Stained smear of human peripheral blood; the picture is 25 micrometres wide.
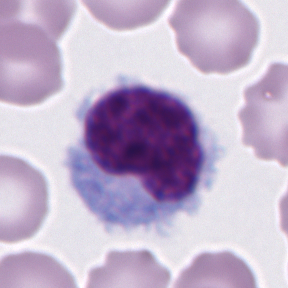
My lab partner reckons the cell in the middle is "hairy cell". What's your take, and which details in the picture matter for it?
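Hairy cell is the right name for this cell. The decisive feature is the ragged border, from which fine hair-like projections stick out along the edge of the cytoplasm.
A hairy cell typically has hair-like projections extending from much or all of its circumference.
No coarse coloured granules are seen in the cytoplasm, and there are no vacuoles.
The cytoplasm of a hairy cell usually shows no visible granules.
The cell measures about 13 micrometres across.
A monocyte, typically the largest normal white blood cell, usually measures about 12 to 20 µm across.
The size therefore falls within the monocyte range and does not argue against monocyte. The nucleus fills about 60% of the cell's area and lies toward the top of the cell. The surrounding red cells lie apart from the cell without touching it.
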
